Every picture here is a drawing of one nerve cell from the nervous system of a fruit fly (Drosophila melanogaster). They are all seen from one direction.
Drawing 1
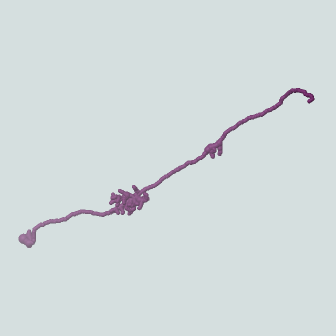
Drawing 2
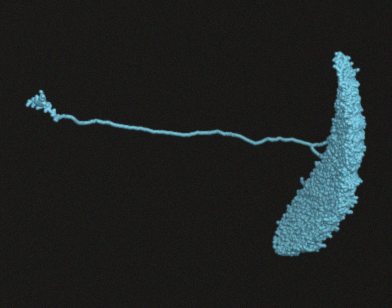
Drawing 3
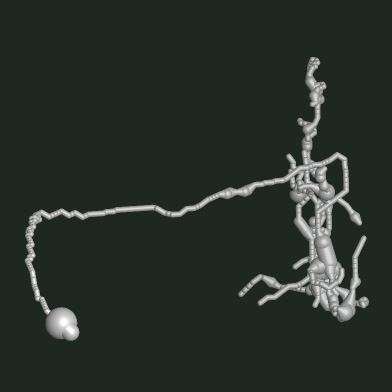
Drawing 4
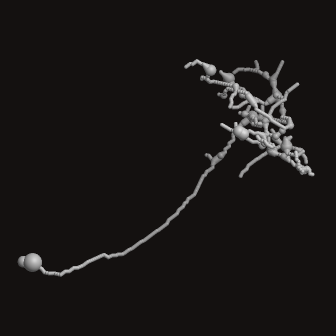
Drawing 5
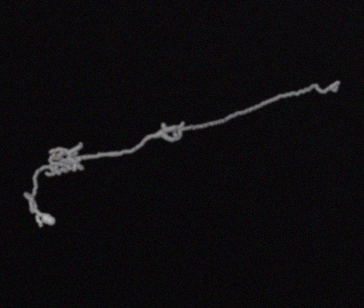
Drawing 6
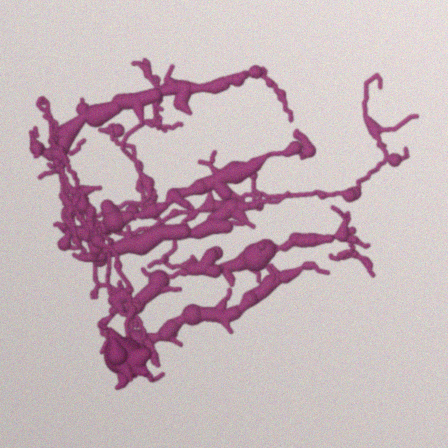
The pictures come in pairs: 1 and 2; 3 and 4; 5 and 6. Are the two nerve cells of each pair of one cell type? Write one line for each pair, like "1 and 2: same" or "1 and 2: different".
1 and 2: different
3 and 4: same
5 and 6: different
